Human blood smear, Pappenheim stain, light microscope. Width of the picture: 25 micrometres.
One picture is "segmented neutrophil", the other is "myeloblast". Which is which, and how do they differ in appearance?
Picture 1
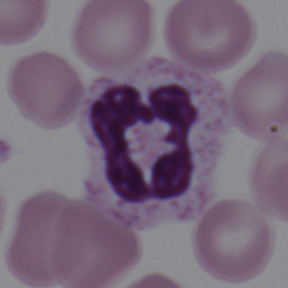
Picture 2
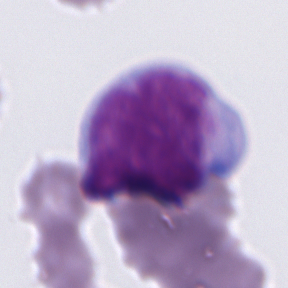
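It is the second picture that holds the myeloblast, and the first that holds the segmented neutrophil. They differ first in the nucleus: in the segmented neutrophil it curves like a ring around a pale central patch of cytoplasm, with a notch at the top where its left and right parts nearly meet, while in the myeloblast the nucleus fills most of the cell.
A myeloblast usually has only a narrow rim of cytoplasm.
The chromatin of the segmented neutrophil is dark purple and coarsely clumped, and no nucleoli are visible.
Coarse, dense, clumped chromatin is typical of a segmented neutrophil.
Granules also separate them: many fine pink-violet granules are scattered through the cytoplasm of the segmented neutrophil, whereas none are seen in the pale blue cytoplasm of the myeloblast.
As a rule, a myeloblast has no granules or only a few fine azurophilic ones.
In outline, the segmented neutrophil is roughly round, and the myeloblast is roughly rounded with a flattened lower edge that touches crenated red cells.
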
